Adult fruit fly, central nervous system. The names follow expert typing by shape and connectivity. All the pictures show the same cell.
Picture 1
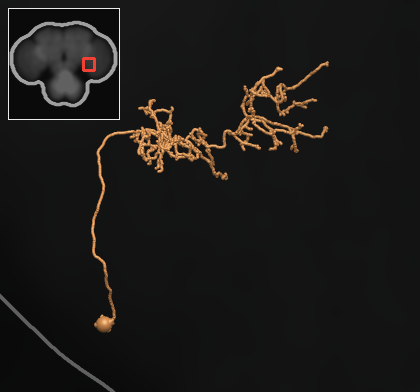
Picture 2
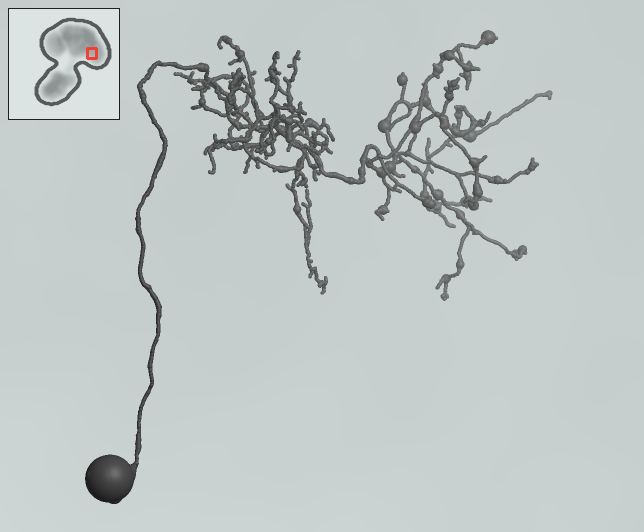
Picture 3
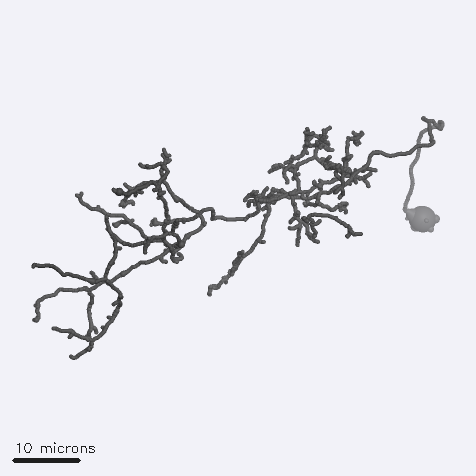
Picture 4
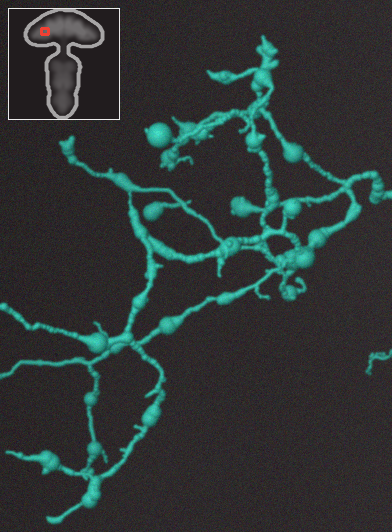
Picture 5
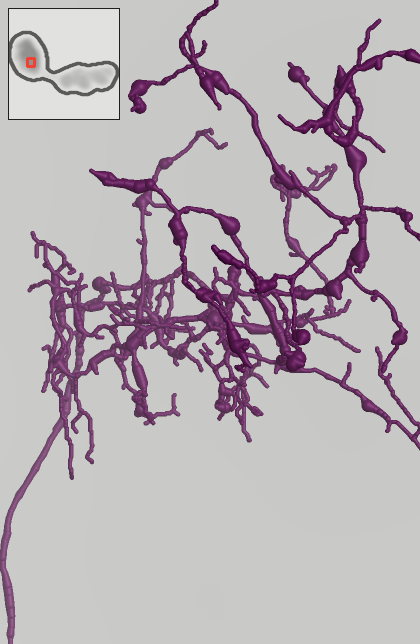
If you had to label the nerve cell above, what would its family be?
Li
